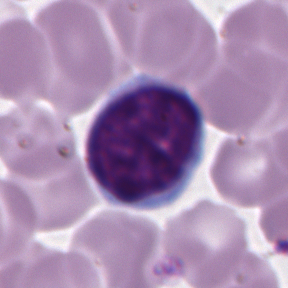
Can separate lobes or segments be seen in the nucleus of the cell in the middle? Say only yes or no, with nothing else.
No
